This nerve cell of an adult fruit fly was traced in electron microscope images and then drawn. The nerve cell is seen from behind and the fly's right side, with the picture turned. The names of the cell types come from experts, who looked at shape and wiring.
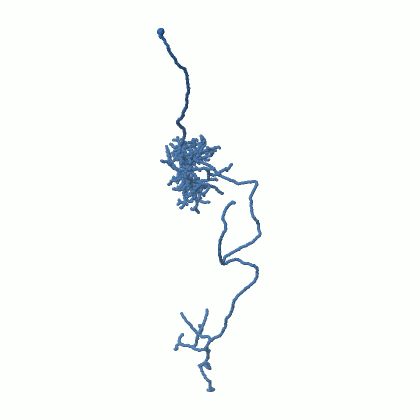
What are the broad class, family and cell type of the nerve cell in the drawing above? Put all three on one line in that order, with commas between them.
nerve-cord intrinsic neuron, hemilineage 06A, IN06A073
